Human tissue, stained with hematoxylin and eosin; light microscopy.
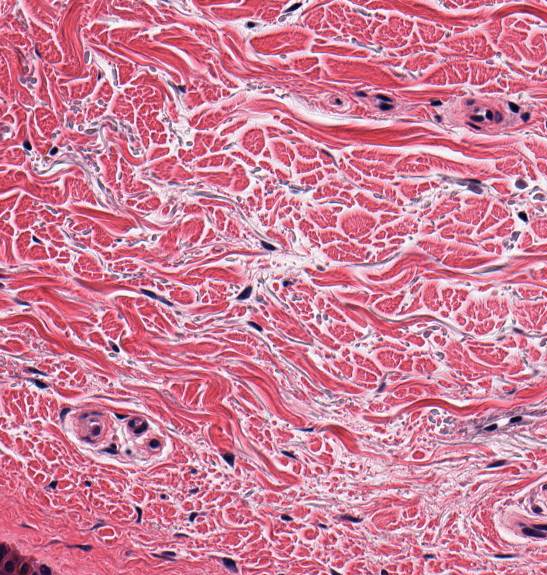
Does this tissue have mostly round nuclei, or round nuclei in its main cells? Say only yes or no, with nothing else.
No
